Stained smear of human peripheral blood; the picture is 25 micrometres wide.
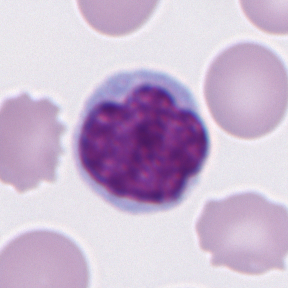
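Typical lymphocyte, the central cell in a stained smear of human peripheral blood. First, the outline is round and smooth, and the cell measures about 12 micrometres across. Next, the nucleus, about 11 micrometres across, fills about 70% of the cell's area and has several rounded lobes separated by shallow notches. Then, its chromatin is dark purple and coarsely clumped. Last, the cytoplasm forms a narrow pale blue rim, widest at the top of the cell.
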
